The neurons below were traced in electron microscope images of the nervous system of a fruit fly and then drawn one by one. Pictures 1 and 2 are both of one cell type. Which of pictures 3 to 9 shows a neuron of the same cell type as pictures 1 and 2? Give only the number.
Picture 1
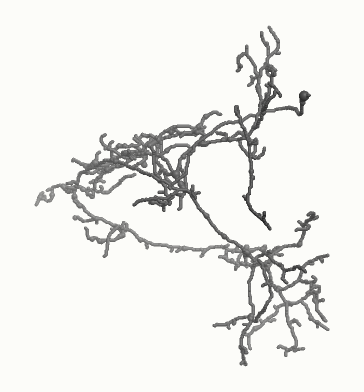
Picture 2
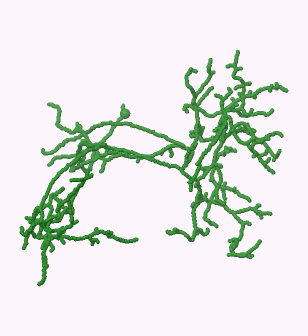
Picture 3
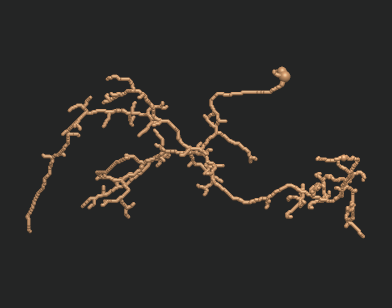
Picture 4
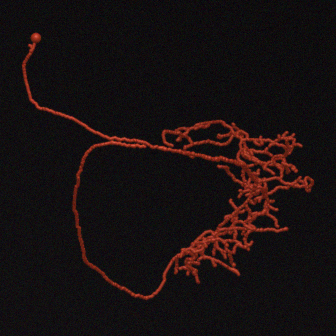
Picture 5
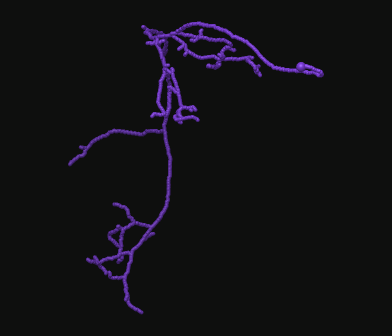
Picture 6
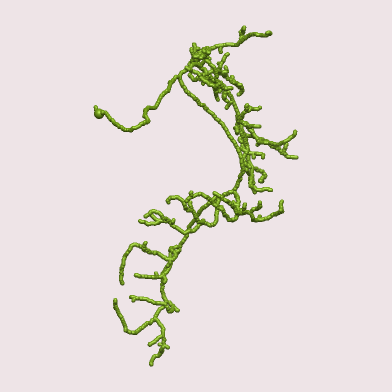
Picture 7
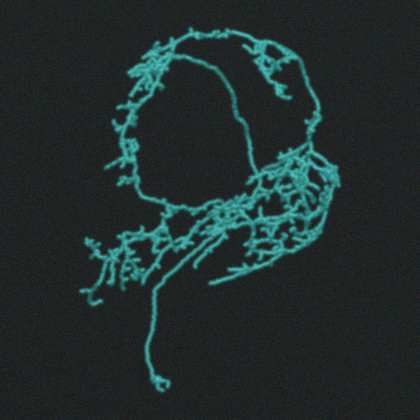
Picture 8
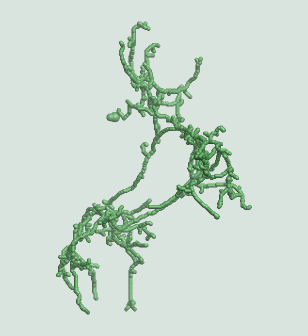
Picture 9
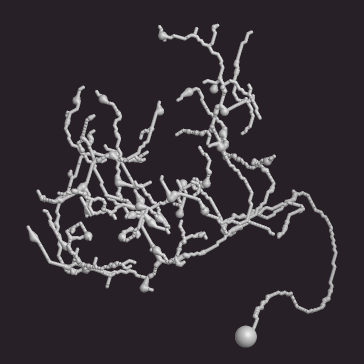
8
